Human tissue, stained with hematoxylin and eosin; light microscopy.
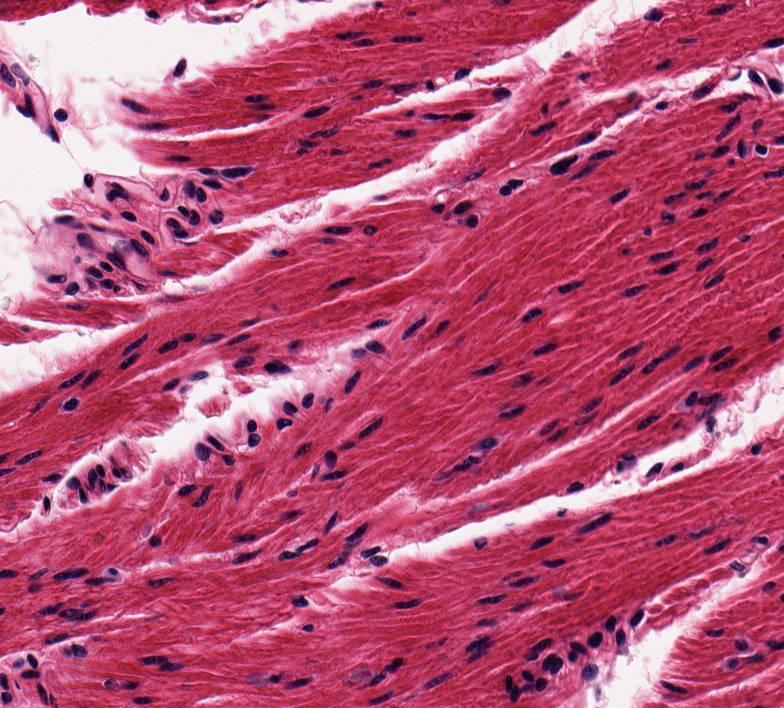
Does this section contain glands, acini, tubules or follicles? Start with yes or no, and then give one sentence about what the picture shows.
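No. No glands or epithelial lining are present anywhere in the field.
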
